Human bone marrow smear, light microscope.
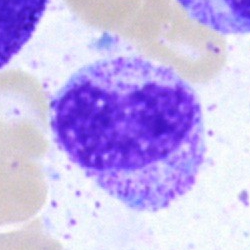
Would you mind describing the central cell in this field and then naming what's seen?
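Starting with the nucleus, it lies toward the top of the cell and has a shallow notch in its upper edge. Next, most of the cytoplasm sits below it; it is pale rather than deeply blue and filled with fine purple granules. Last, the name: metamyelocyte.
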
